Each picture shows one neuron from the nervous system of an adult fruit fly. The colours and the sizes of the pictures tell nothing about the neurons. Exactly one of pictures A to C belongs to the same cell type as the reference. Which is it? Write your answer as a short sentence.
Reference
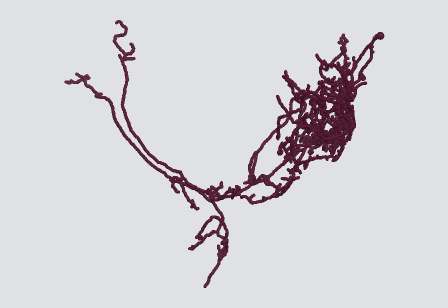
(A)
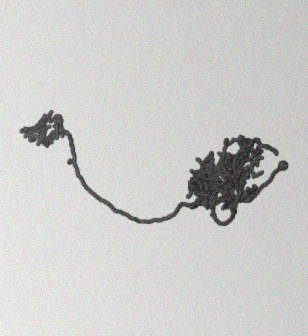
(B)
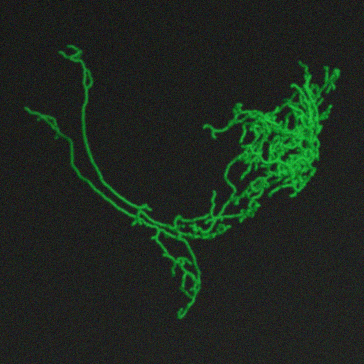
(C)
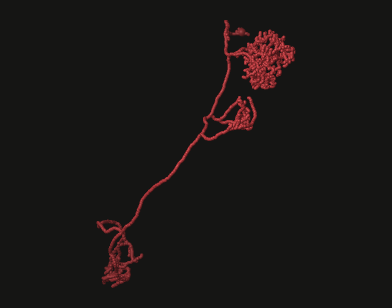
Picture B is of the same cell type.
